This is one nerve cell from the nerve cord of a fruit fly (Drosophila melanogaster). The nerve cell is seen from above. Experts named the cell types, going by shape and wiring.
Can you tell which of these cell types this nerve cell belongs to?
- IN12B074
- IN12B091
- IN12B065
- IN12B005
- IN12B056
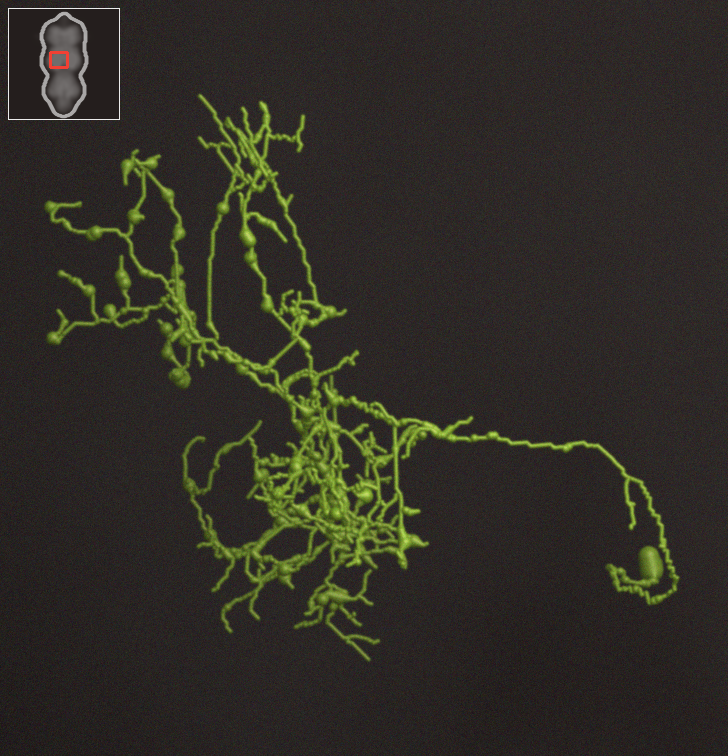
IN12B074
